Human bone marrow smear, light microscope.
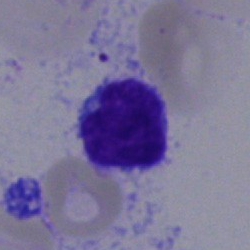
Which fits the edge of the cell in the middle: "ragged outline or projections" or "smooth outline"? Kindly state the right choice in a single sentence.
The cell has an edge that is ragged or frayed, or carries projections, blebs or tags.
